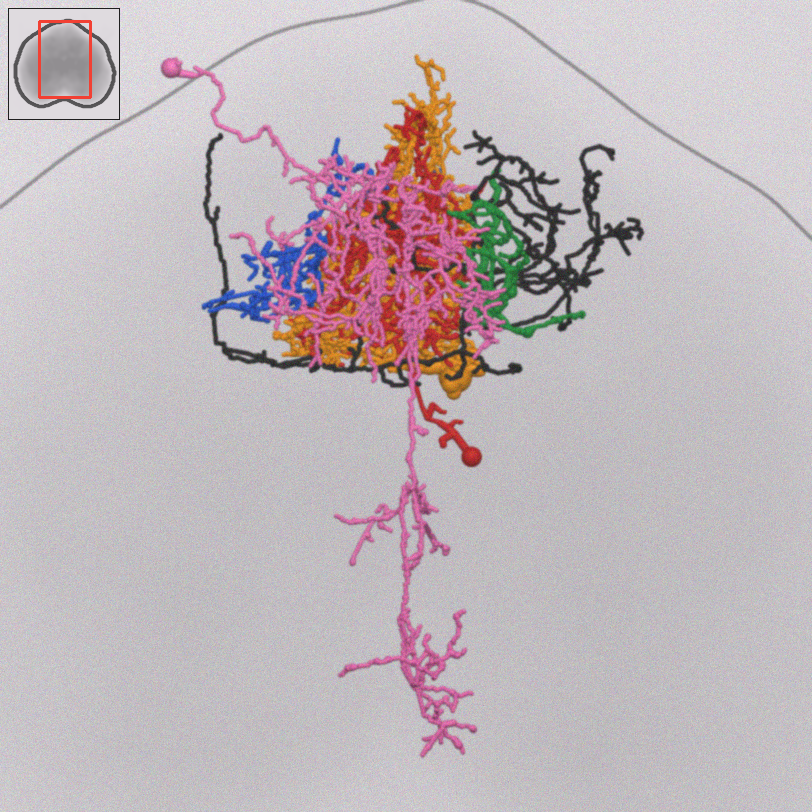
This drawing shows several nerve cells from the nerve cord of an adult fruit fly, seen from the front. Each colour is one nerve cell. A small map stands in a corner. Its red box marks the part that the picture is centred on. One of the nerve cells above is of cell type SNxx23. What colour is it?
blue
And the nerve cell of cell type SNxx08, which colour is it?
black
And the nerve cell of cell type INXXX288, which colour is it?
red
